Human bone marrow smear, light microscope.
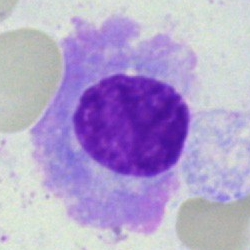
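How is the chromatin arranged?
It is dark purple and coarsely clumped, with lighter patches between the clumps.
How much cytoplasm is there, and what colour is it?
It is abundant, surrounds the nucleus on all sides and is pale lilac-purple.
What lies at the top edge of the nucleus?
A small clear spot.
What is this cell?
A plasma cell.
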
